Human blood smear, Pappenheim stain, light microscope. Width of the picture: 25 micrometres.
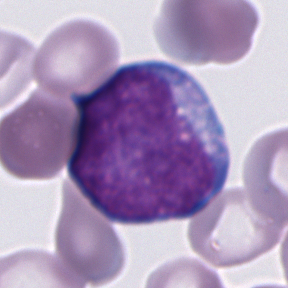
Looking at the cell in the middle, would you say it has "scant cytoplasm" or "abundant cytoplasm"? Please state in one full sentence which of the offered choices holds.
Its cytoplasm amounts to no more than a narrow rim.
